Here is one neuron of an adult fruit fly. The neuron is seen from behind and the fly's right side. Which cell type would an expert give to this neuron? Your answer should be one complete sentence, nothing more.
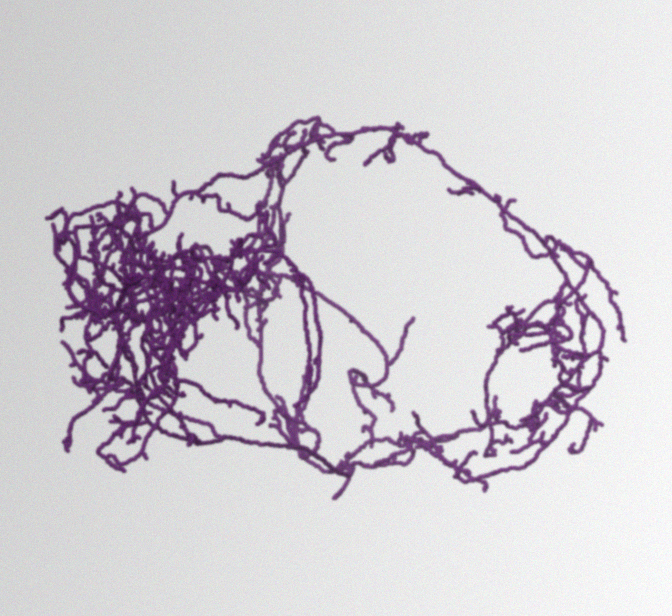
As a matter of cell type, the neuron is IN13B104.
